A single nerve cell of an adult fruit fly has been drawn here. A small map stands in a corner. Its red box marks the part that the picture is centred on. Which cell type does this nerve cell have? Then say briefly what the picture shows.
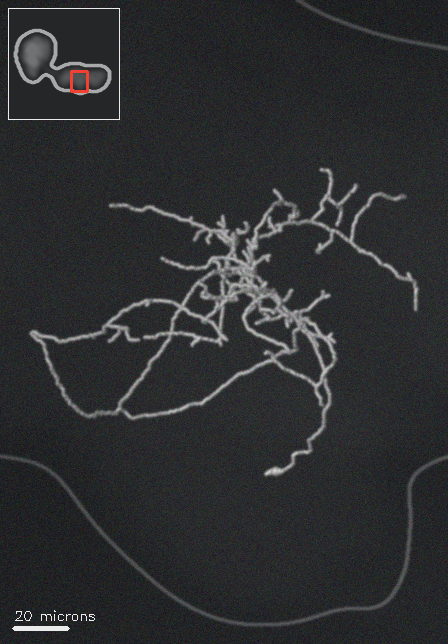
It is of cell type IN12B045. Its broad class is nerve-cord intrinsic neuron. Its cell body lies at the bottom of the picture. By the scale bar it is about 140 microns wide in this view. Dozens of branch ends can be seen.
